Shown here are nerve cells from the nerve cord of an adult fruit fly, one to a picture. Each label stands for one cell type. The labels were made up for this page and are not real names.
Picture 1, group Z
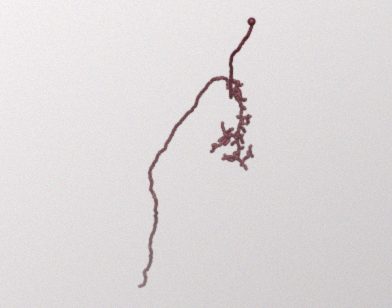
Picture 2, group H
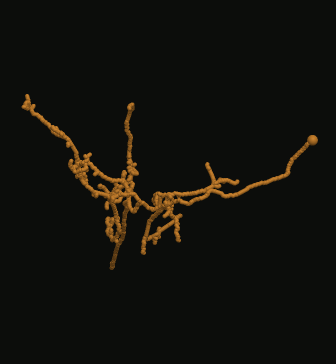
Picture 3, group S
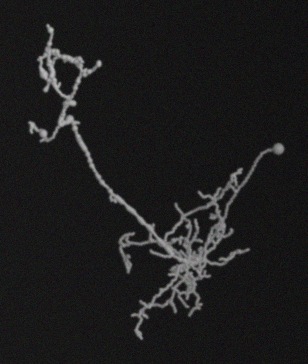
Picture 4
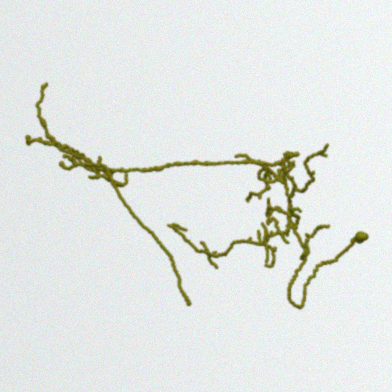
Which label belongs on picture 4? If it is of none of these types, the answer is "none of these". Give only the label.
group S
